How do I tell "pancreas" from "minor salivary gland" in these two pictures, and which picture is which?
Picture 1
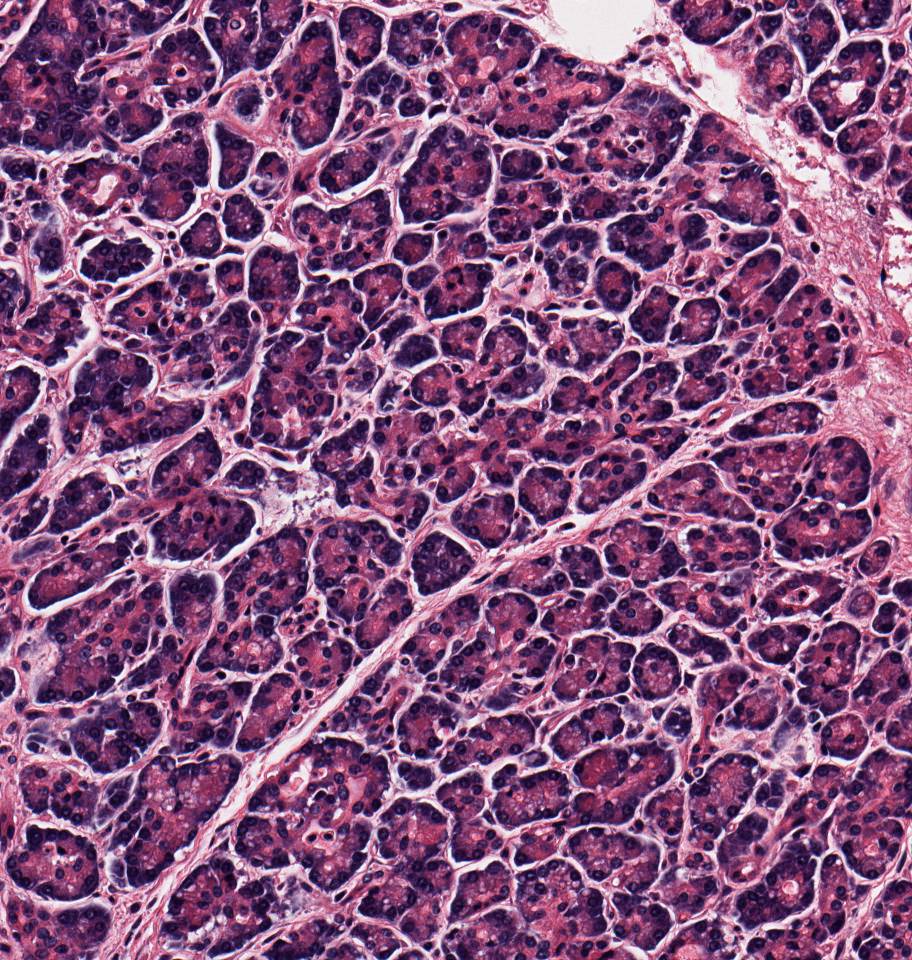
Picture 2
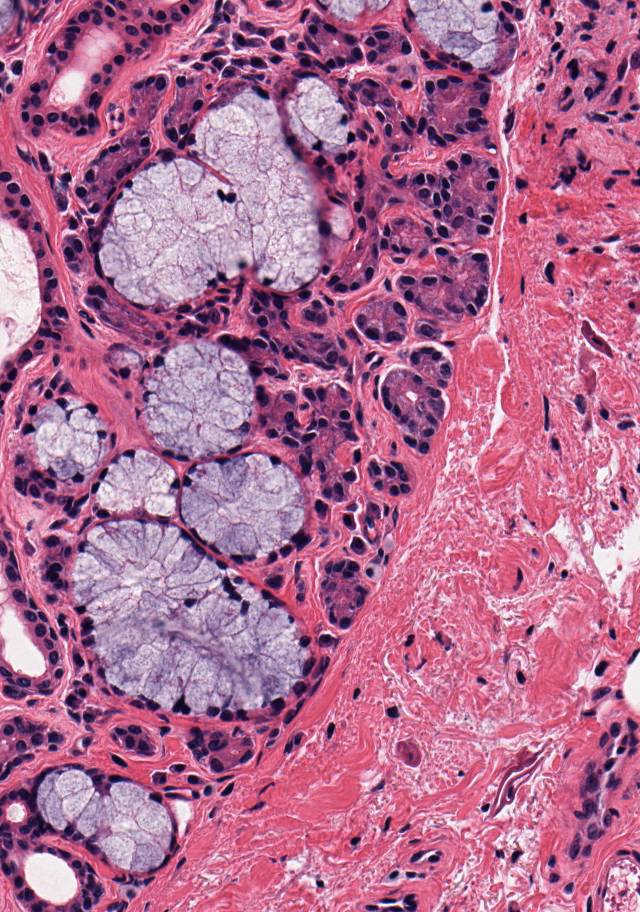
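Picture 1's the pancreas; picture 2's a minor salivary gland. The pancreas is almost all closely packed small rounded acini with scant stroma between, their lumina mostly tiny and inconspicuous rather than open. Its acinar cells are purple at the base and pink and granular toward the middle of each acinus, with small, round, dark nuclei out toward the edge. In the salivary gland, glandular tissue sits left, pink connective tissue right, with a slanting border between. Many of its acini are filled with pale grey-blue, finely bubbly cytoplasm, nuclei flattened against the outer edge, and between them are clusters of cells with darker purple granular cytoplasm and round nuclei.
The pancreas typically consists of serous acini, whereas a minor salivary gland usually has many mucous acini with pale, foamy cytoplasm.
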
